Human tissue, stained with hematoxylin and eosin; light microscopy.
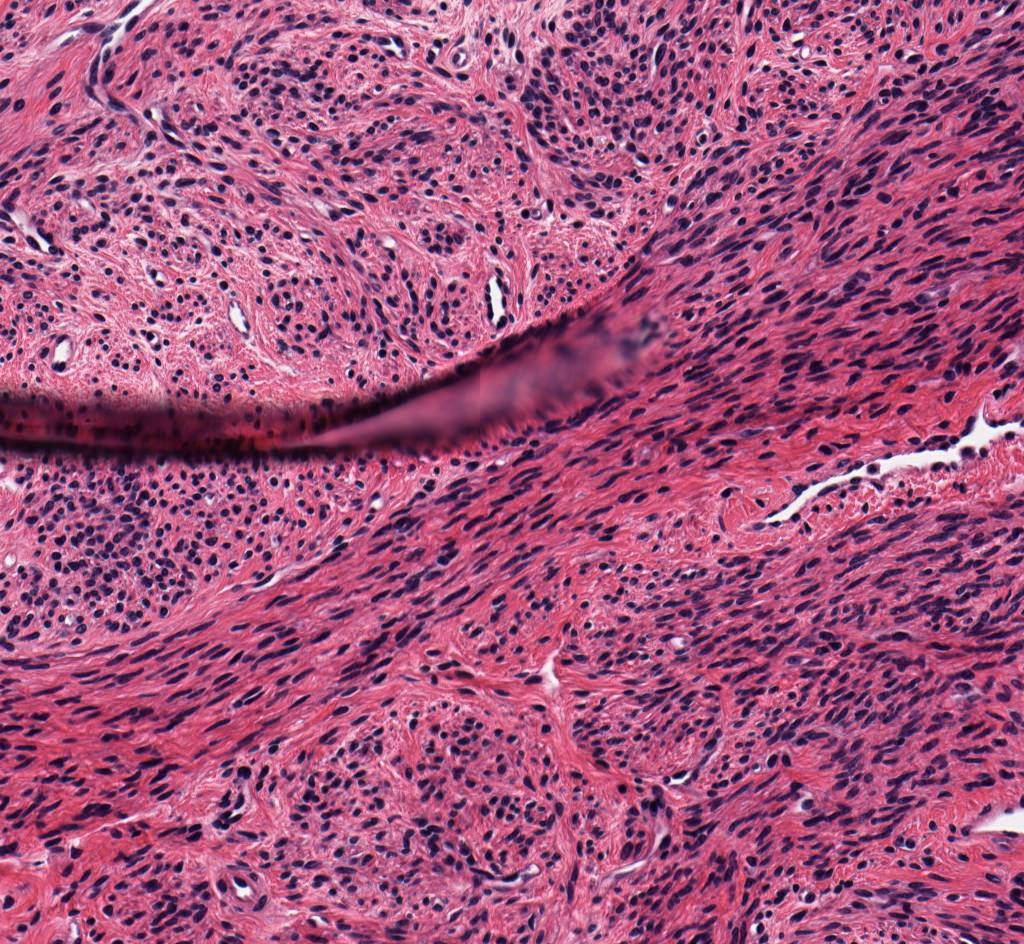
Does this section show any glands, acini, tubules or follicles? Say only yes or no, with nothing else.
No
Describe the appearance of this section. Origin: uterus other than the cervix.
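Bundles of spindle cells make up this field, running in different directions and crossing one another. Where bundles are cut across, in the upper left and lower centre, their nuclei show as round dots. In bundles cut lengthwise, the nuclei are elongated and stain dark. Between the nuclei, the cytoplasm is pink and fibrillar.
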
